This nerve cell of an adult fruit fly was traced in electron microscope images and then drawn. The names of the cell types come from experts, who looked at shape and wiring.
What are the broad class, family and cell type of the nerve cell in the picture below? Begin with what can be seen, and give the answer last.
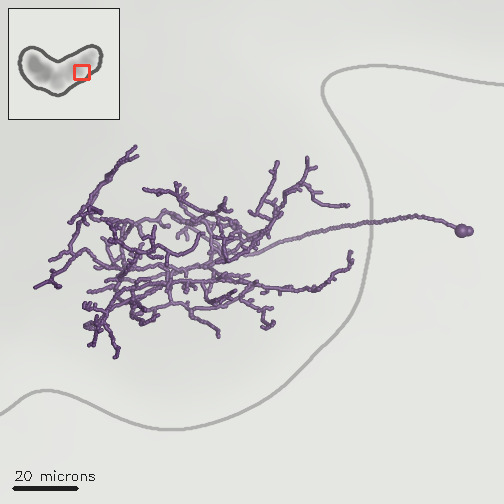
The cell body can be seen on the right of the picture. From left to right in the picture it spans about 140 microns. Dozens of branch ends can be seen. This is a nerve-cord intrinsic neuron. Its family is hemilineage 01B. It is of cell type IN01B026.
